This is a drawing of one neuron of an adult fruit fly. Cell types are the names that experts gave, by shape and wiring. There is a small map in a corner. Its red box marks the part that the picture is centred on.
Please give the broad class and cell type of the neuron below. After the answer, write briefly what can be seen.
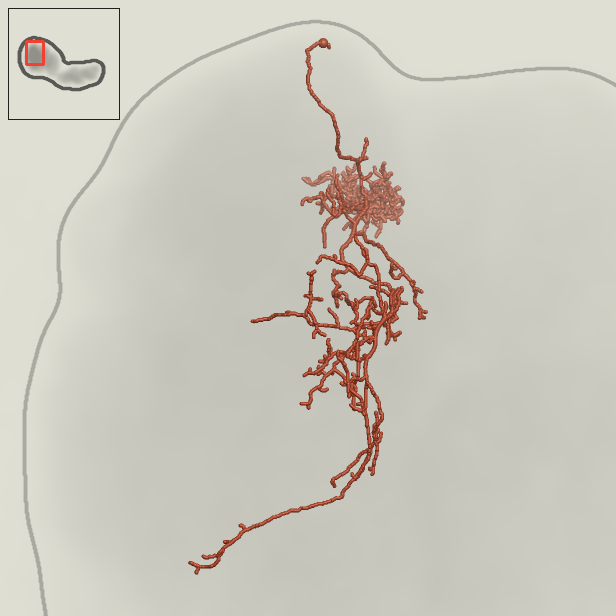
It is a central-brain intrinsic neuron. It is of cell type SMP200. Its cell body lies at the top of the picture. Dozens of branch ends can be seen.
